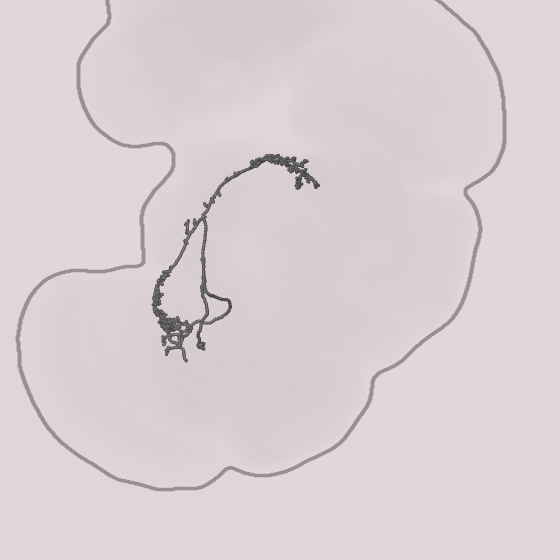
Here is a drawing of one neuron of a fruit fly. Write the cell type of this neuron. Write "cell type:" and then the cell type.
cell type: SAD097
